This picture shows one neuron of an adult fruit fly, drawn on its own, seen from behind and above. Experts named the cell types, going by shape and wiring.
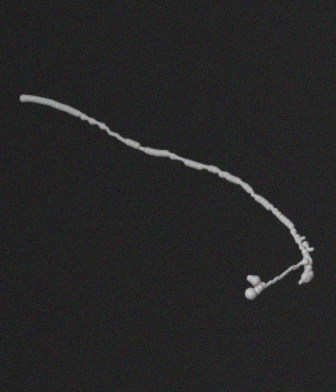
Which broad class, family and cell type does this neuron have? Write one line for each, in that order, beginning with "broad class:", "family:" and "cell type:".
broad class: optic-lobe intrinsic neuron
family: L
cell type: L1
